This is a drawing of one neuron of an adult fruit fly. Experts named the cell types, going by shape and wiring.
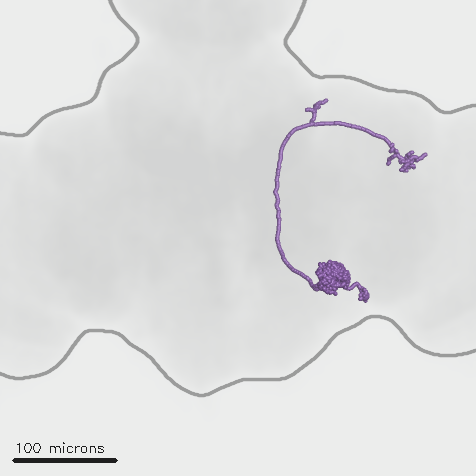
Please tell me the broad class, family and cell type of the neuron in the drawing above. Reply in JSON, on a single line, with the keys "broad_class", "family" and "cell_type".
{"broad_class": "central-brain intrinsic neuron", "family": "hemilineage ALl1_ventral", "cell_type": "DA1_lPN"}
